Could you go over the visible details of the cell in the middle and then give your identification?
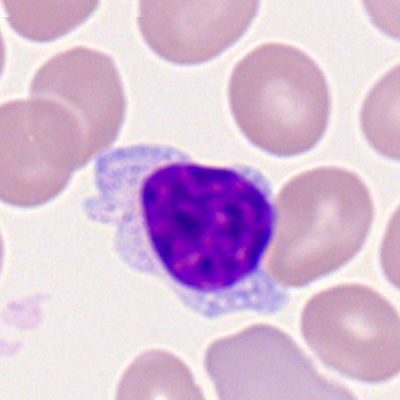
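Outline irregular, edges ragged and frayed. Nucleus toward the right side of the cell. Cytoplasm pale blue-grey, widest rim to the left of the nucleus. Lymphocyte.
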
